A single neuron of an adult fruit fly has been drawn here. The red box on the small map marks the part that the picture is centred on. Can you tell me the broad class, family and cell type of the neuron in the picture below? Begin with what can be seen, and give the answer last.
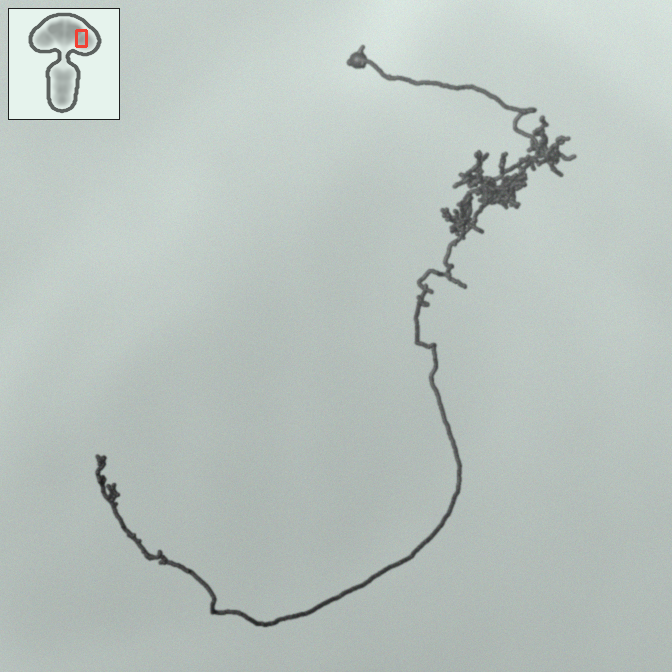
It is in the brain and does not reach the nerve cord. Dozens of branch ends can be seen. This is an optic-lobe intrinsic neuron. The family is Tm. Its cell type is Tm5c.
